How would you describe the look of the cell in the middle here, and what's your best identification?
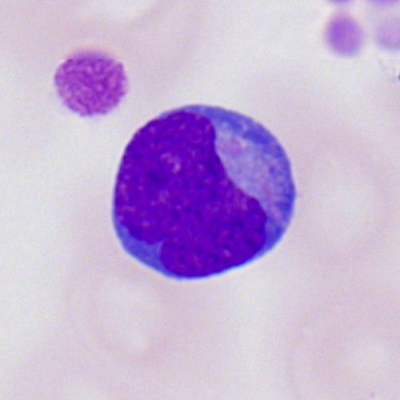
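Most of the cell is taken up by the nucleus, whose chromatin is dark purple and coarsely clumped. The cytoplasm stains blue, and a paler zone of it lies within the nuclear indentation. The cell is a myeloblast.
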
